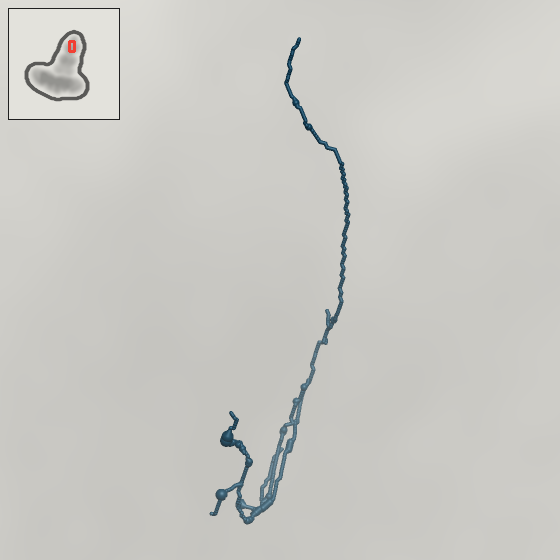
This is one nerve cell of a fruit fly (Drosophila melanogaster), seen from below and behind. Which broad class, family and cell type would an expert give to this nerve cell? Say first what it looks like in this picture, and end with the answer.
No cell body is drawn. It has a dozen or fewer branch ends. This is a sensory neuron entering the nerve cord. The name of its family is class chemosensory. The cell type is SNch10.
